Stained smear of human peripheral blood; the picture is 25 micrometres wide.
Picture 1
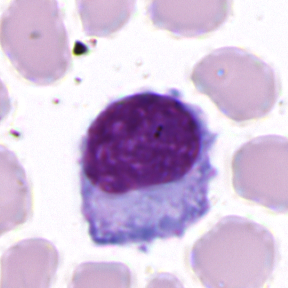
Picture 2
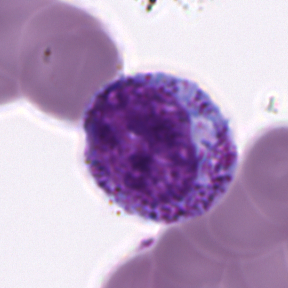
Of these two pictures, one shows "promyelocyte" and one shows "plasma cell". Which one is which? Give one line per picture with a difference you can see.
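Picture 1 is a plasma cell. The lower edge of the cell is irregular and slightly ragged.
Picture 2 is a promyelocyte. The cell outline is round to slightly oval and smooth, without projections.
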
